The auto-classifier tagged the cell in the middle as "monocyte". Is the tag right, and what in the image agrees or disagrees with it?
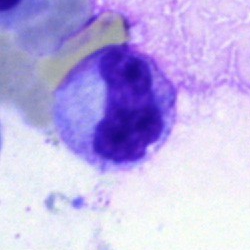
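The cell is round with a smooth edge, and its nucleus sits toward the right side. The nucleus is indented on its left side, giving it a kidney-like shape.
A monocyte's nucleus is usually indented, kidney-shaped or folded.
On this feature alone, monocyte would fit. The chromatin is dark purple and coarsely clumped.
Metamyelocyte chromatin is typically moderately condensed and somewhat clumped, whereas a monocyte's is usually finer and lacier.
The chromatin therefore speaks for metamyelocyte and against monocyte. Pale bluish cytoplasm lies on the left side of the cell, with a pale, nearly clear zone against the nuclear indentation. Monocyte does not fit; the cell is a metamyelocyte.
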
